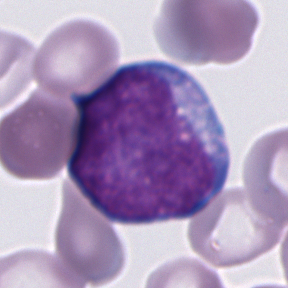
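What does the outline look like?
Smooth and rounded, with a flattened left side and no projections on the surface.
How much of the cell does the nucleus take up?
Most of it; the nucleus is a single mass with no lobes.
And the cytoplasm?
Scant, and stained blue.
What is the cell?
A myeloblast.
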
